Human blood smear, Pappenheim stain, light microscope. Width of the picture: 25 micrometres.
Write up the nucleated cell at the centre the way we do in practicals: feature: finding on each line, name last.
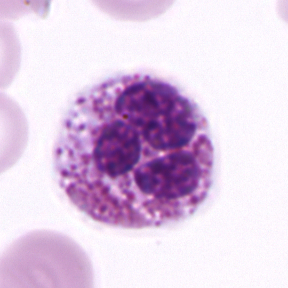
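Outline: round and smooth
Diameter: about 14 micrometres
Chromatin: dark purple, coarsely clumped
Nucleoli: none visible in the nuclear lobes
Granules: scattered, distinct and purple-red, with pale spaces between them
Cell: eosinophil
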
